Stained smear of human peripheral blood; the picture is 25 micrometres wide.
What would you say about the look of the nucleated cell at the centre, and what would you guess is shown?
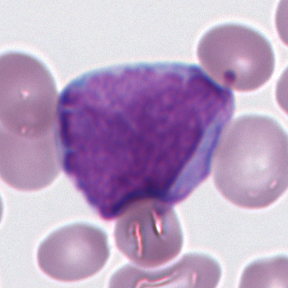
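The nucleus takes up most of this cell. Around it runs just a narrow rim of cytoplasm, widest on the right. You won't find granules in that cytoplasm, and there are no vacuoles anywhere in the cell. It's an atypical promyelocyte.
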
